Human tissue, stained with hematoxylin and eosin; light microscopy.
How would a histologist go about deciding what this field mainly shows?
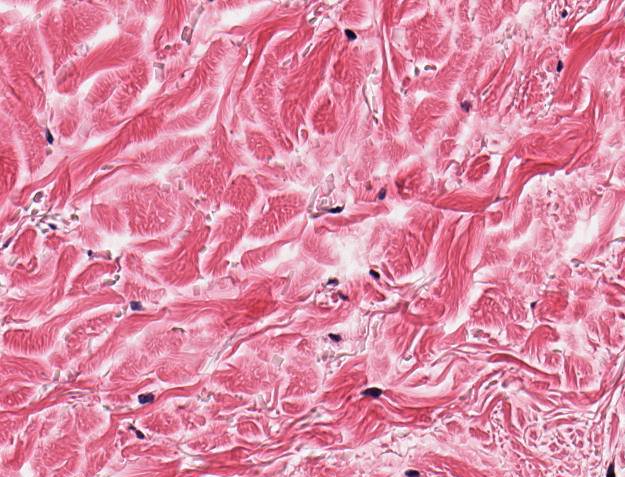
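Dermis makes up this field. Collagen bundles run in many directions, some cut lengthwise and some across.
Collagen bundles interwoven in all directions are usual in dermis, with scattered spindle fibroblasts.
Nuclei are few, small, dark and elongated, lying singly between bundles without visible cytoplasm.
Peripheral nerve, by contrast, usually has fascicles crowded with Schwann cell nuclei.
No epithelium is present.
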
